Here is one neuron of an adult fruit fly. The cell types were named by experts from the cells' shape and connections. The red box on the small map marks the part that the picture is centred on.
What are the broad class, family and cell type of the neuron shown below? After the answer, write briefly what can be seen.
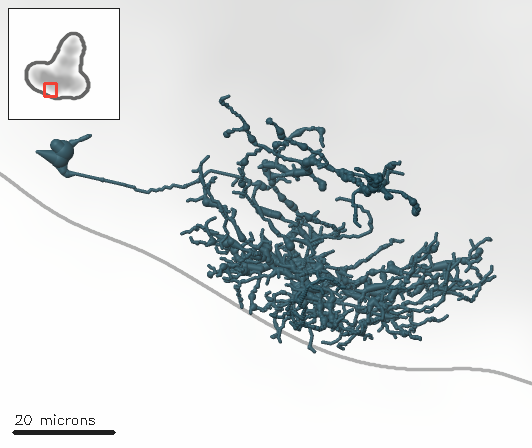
It is a central-brain intrinsic neuron. The family is hemilineage TRdl_b. It is of cell type GNG172. From left to right in the picture it spans about 90 microns. As drawn here it is wider than it is tall.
